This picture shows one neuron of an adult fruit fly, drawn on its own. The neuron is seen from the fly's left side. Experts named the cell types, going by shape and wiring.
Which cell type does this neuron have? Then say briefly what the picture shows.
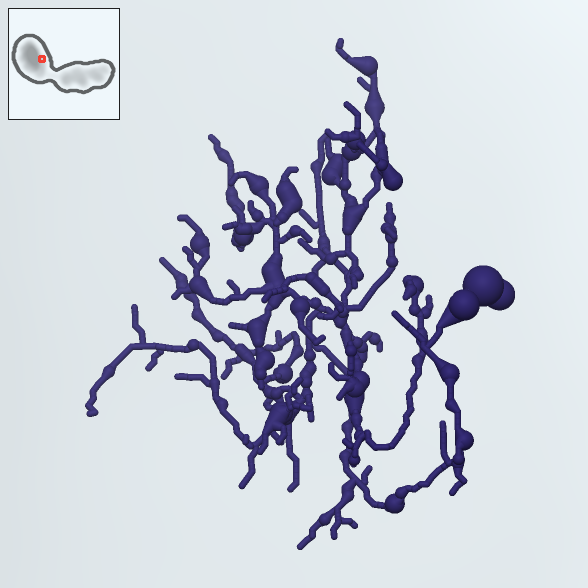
Its cell type is Cm3. Its broad class is optic-lobe intrinsic neuron. Its cell body lies on the right of the picture. The picture shows dozens of branch ends.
